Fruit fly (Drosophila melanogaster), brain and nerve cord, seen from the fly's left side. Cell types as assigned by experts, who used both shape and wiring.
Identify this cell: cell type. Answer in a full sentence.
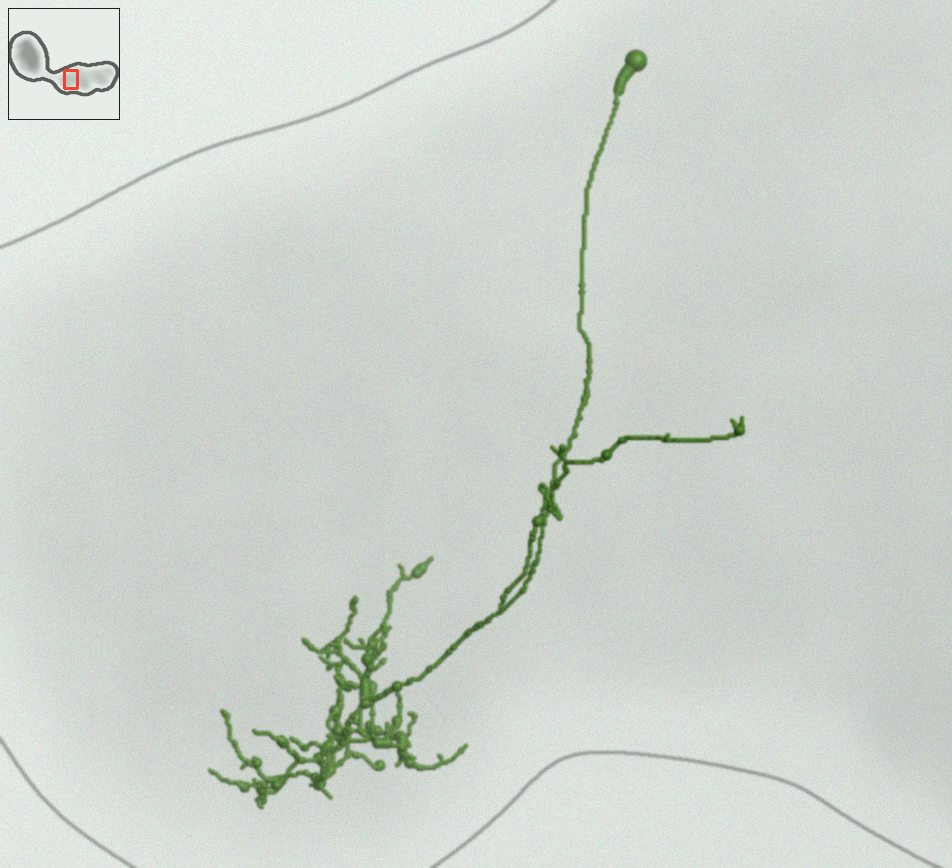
The cell type is IN23B087.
